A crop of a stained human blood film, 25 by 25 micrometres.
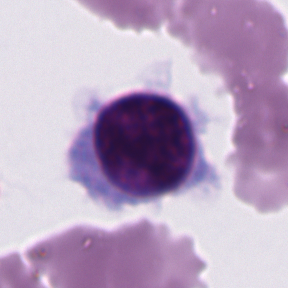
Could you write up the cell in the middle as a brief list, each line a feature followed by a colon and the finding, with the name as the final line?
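Colour: cytoplasm pale blue
Spread: cytoplasm widest left of nucleus
Chromatin: dark purple, dense, coarse and mottled
Granules: none distinct in cytoplasm
Name: hairy cell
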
